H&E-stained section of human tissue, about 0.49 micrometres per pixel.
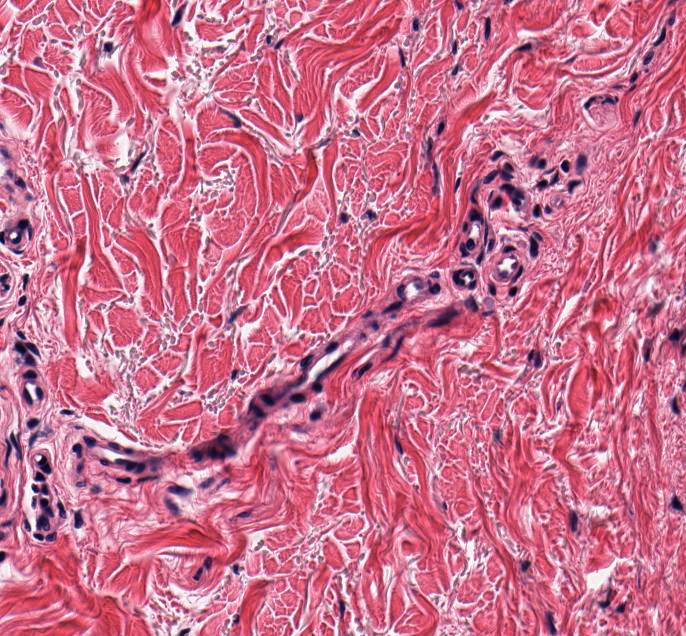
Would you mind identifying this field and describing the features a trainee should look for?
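Oh, that's dermis. Dense pink collagen bundles run every which way across the whole field, and the cells are sparse, mostly small dark elongated nuclei tucked between bundles.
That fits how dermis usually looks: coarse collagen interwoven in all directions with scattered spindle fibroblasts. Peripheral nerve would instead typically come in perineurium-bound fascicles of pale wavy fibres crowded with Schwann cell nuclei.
In the upper centre, bundles are cut across into packed polygonal pink profiles; no epithelium anywhere.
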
